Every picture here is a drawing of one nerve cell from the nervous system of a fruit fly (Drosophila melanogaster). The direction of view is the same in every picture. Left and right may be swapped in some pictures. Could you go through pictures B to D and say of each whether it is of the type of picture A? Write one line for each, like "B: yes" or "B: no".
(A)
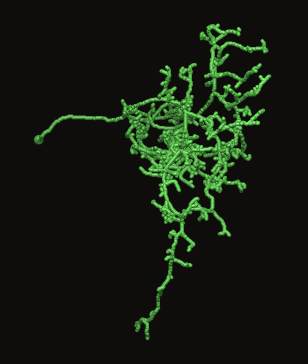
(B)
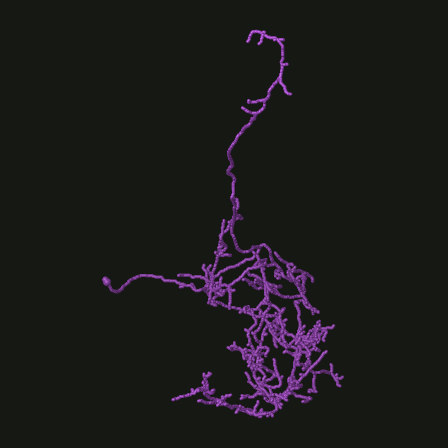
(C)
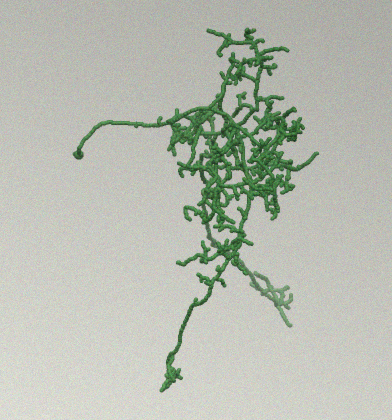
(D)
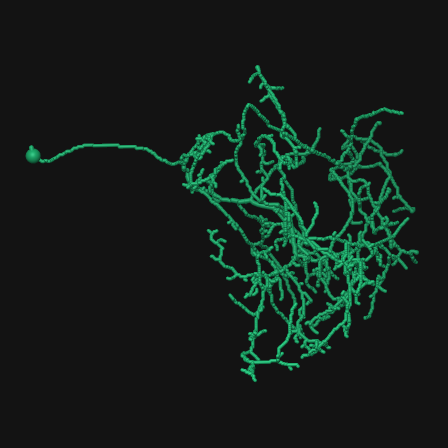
B: yes
C: yes
D: yes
